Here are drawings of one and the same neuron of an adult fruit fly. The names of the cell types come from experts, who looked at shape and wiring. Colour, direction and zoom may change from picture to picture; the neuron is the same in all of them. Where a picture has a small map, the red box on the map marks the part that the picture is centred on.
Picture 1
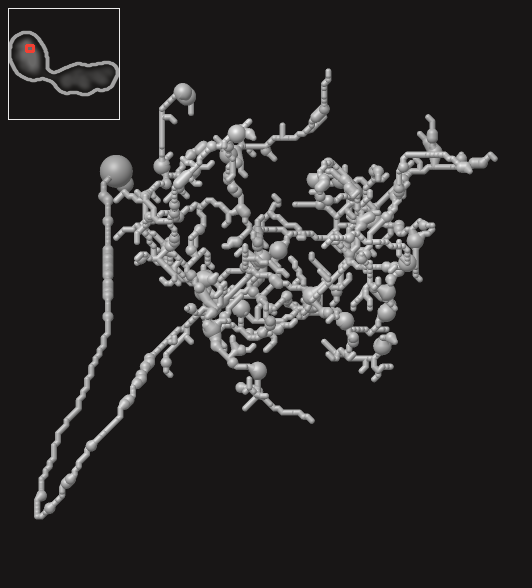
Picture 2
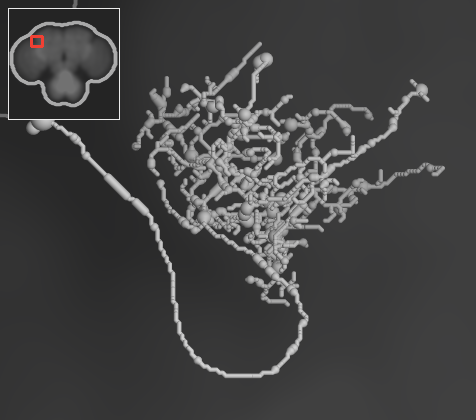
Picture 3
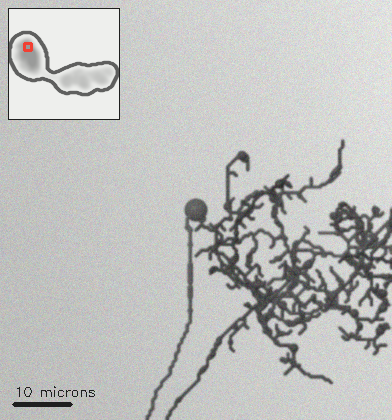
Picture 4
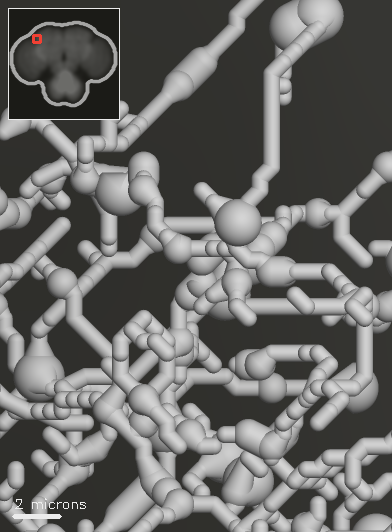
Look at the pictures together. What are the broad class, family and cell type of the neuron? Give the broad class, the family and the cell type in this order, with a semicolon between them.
central-brain intrinsic neuron; hemilineage LHl4_dorsal; CB2678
